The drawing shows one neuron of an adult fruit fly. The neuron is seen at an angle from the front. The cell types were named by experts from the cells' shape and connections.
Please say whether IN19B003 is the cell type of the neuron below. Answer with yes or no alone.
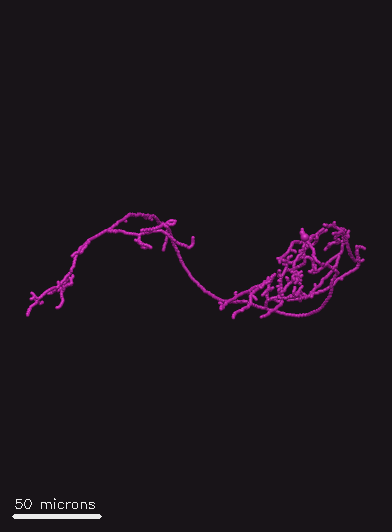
no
